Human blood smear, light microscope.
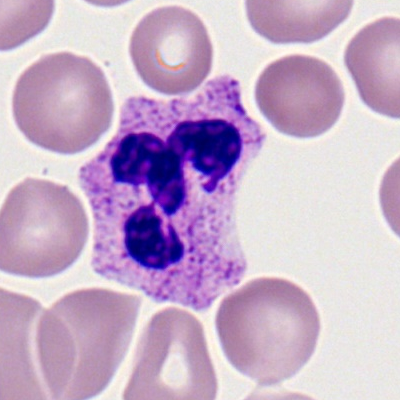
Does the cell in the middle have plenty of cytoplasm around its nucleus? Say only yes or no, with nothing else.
Yes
